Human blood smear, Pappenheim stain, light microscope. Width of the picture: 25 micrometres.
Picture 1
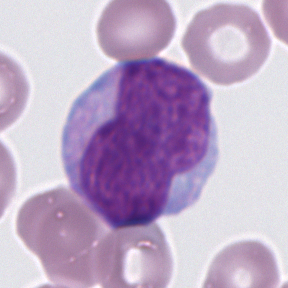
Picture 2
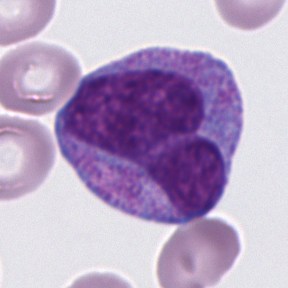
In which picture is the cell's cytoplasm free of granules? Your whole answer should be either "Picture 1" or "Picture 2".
Picture 1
